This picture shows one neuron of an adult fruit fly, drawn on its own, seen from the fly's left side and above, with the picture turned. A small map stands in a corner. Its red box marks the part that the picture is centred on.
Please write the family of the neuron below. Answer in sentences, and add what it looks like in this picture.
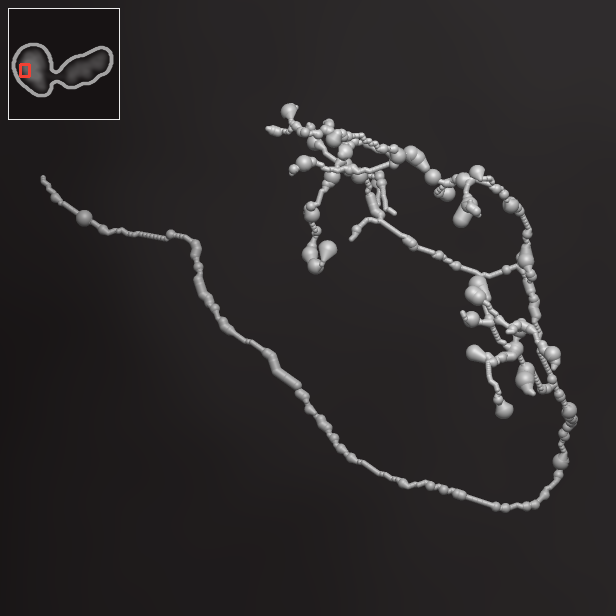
Its family is called class hygrosensory. It is a sensory neuron entering the brain. The drawing shows no cell body. As drawn here it is wider than it is tall.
